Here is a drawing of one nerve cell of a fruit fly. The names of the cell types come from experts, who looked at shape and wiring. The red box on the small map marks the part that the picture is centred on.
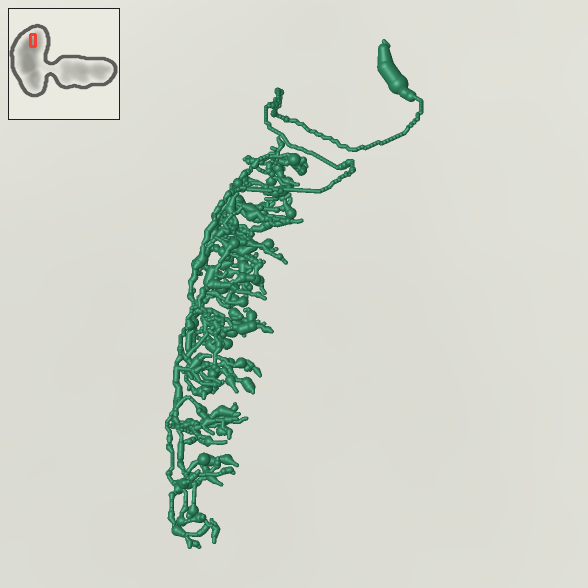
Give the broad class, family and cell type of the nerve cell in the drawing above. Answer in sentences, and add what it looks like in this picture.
Its broad class is optic-lobe intrinsic neuron. The family is Pm. The cell type is Pm2a. It lies in the brain. The picture shows dozens of branch ends.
